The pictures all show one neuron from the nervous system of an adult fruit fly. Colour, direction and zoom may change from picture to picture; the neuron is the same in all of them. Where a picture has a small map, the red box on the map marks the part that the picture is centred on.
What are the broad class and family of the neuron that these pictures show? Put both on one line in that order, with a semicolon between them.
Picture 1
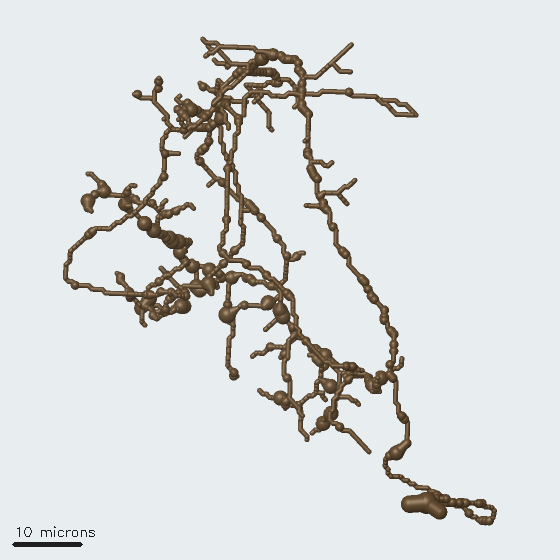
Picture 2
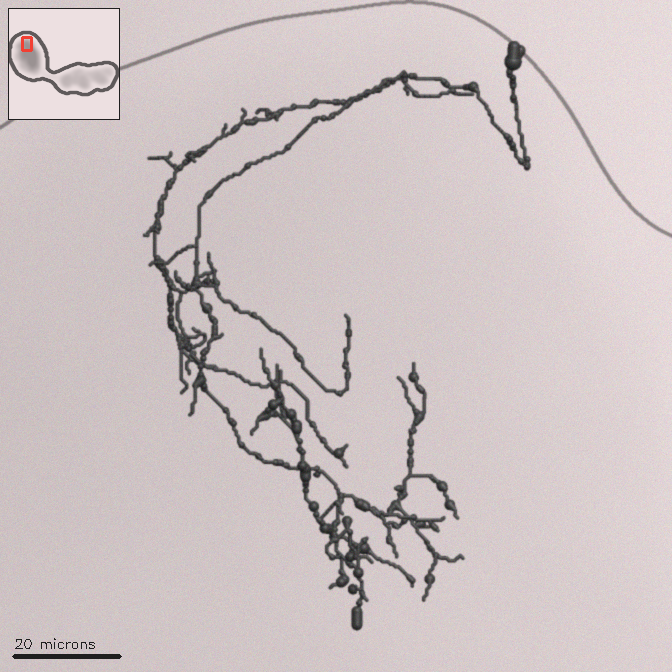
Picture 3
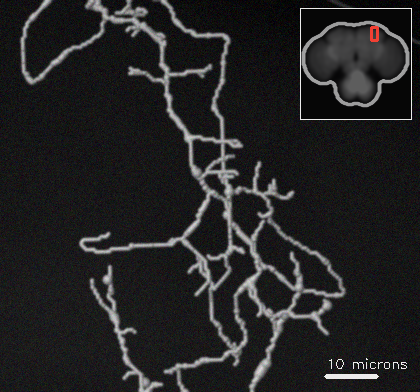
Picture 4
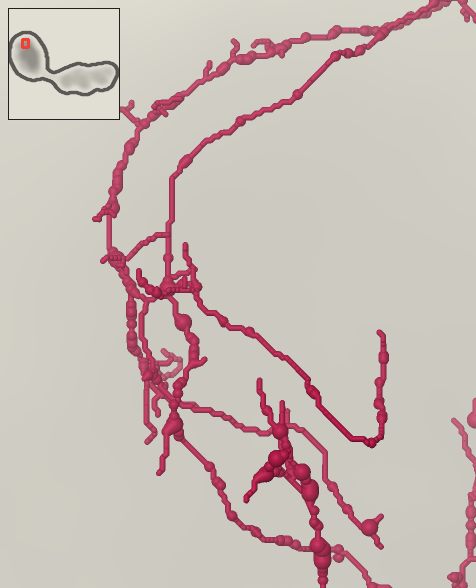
central-brain intrinsic neuron; hemilineage SLPpm1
